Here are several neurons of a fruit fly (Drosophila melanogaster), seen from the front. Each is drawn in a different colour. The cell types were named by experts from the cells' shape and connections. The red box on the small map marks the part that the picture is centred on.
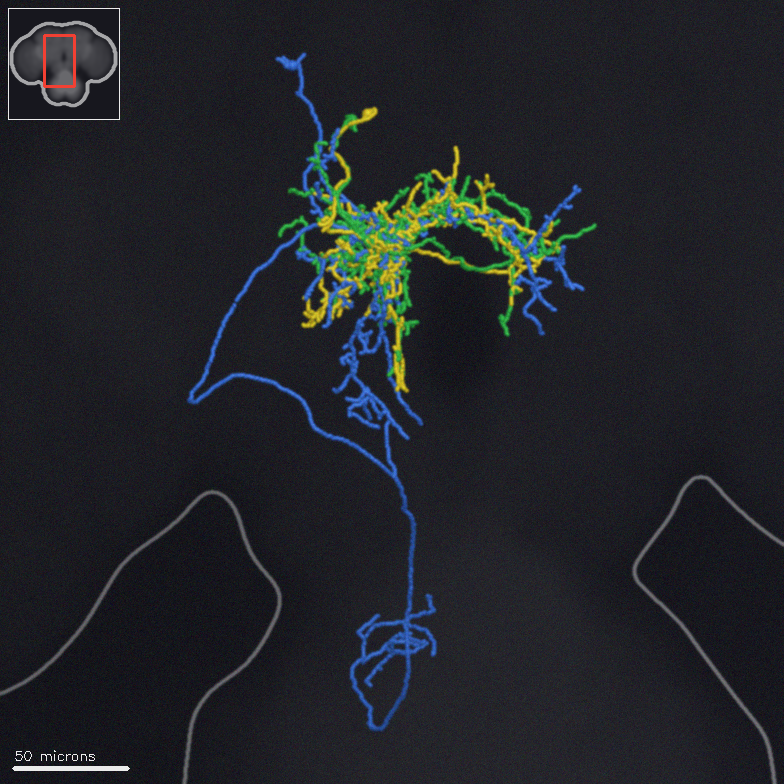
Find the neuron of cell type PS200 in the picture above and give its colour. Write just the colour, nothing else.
green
